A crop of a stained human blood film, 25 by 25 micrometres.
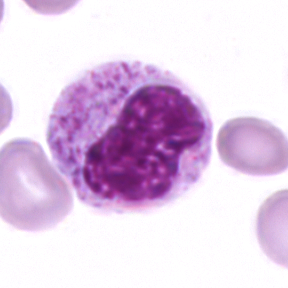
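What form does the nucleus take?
Two broad lobes joined by a wide waist.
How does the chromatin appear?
Dark purple and coarsely clumped.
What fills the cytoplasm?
Many small reddish-purple granules; the widest band of cytoplasm lies to the left of the nucleus.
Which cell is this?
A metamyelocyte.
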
